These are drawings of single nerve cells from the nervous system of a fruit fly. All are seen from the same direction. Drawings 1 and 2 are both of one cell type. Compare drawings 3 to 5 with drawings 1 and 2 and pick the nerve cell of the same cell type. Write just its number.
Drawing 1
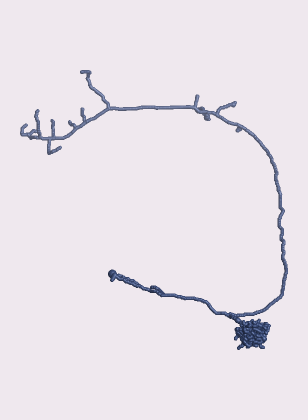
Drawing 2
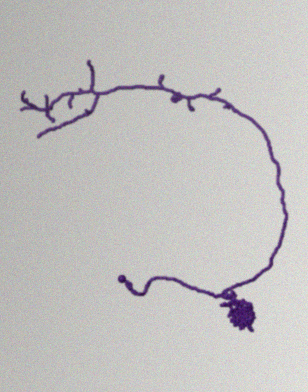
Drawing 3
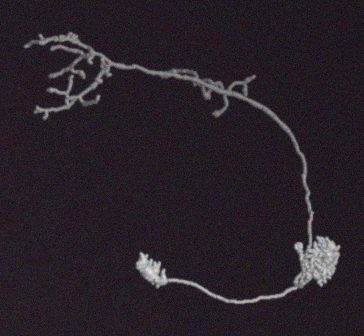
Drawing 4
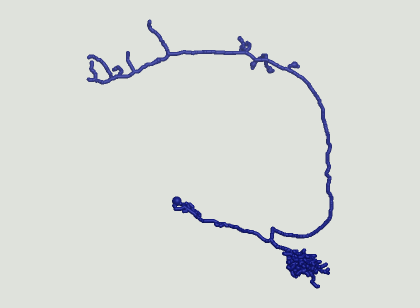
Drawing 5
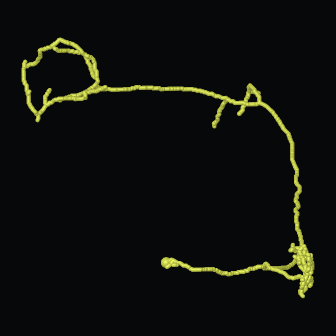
4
